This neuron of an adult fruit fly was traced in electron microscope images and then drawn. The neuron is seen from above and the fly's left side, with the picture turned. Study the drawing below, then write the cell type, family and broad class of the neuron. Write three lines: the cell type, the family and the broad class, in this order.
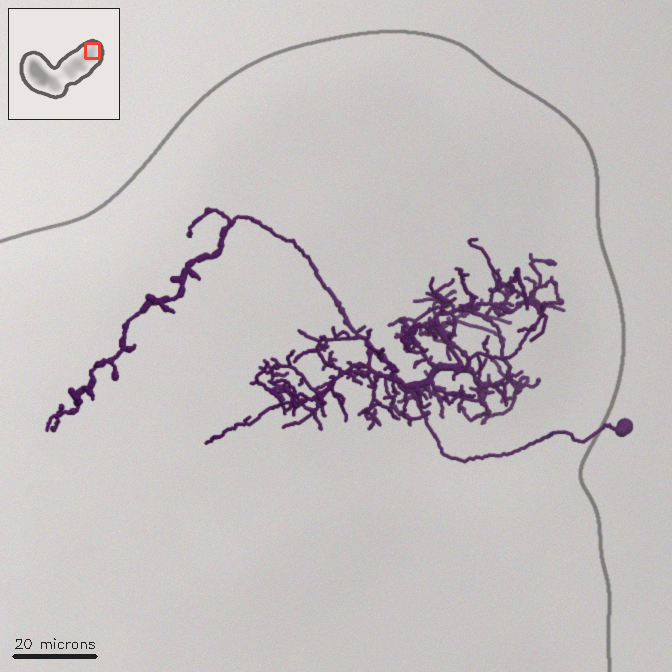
IN07B061
hemilineage 07B
nerve-cord intrinsic neuron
